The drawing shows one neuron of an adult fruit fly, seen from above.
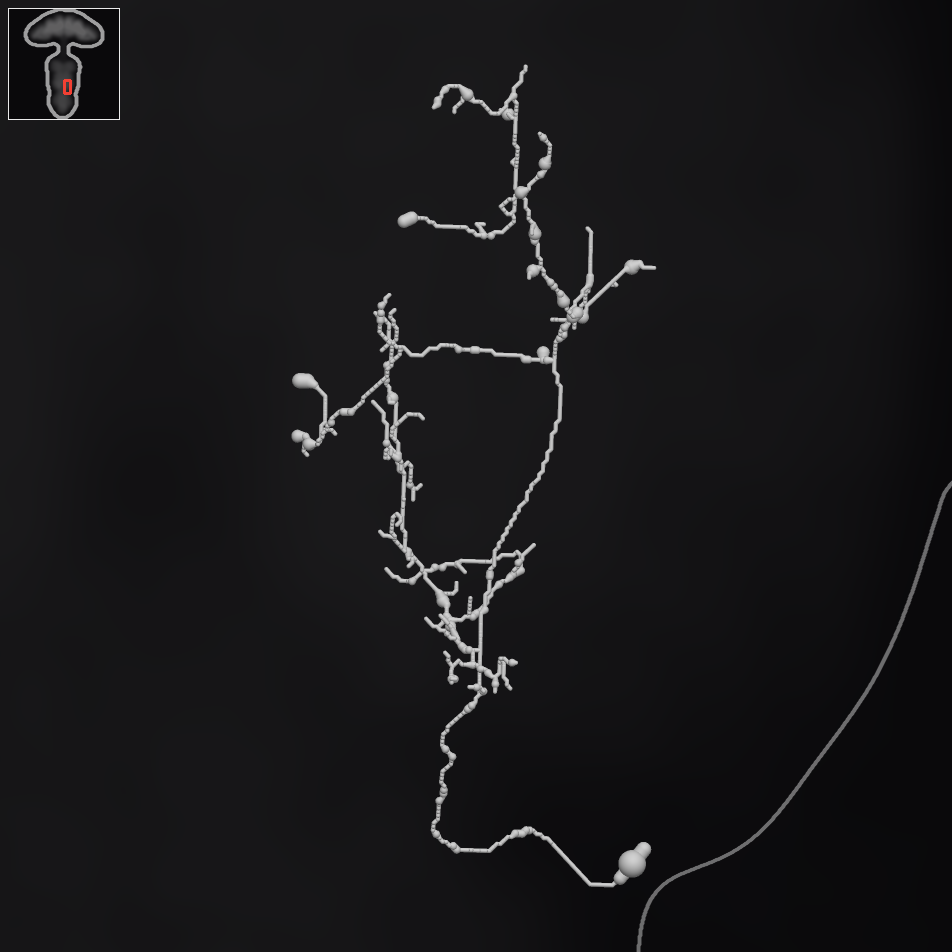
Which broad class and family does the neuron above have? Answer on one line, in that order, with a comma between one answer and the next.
nerve-cord intrinsic neuron, hemilineage 20A.22A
